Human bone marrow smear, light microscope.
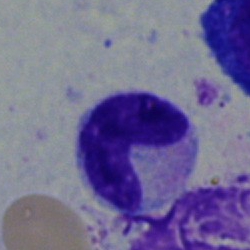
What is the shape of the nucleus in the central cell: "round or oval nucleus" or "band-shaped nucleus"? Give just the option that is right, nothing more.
Band-shaped nucleus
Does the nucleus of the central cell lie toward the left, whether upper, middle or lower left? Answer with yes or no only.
Yes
